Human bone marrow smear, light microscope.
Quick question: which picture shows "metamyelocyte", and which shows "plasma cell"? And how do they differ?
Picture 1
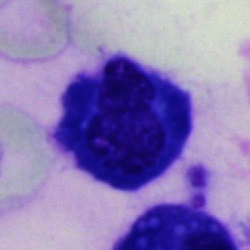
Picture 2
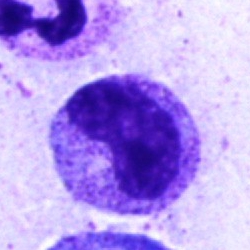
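Picture 1 shows a plasma cell; picture 2 shows a metamyelocyte. The two differ first in outline: the plasma cell's edge is irregular, with several rounded bulges, whereas the metamyelocyte's is round and smooth. They differ also in cytoplasm, which stains a deep, intense blue in the plasma cell but is pale purple and moderate in amount in the metamyelocyte, where no vacuoles are seen. In the metamyelocyte, the nucleus lies off-centre toward the upper right and has an indentation on its left side, and its chromatin is dark purple and coarsely clumped. Beneath the plasma cell, part of another nucleated cell is cut off by the bottom edge of the picture.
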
